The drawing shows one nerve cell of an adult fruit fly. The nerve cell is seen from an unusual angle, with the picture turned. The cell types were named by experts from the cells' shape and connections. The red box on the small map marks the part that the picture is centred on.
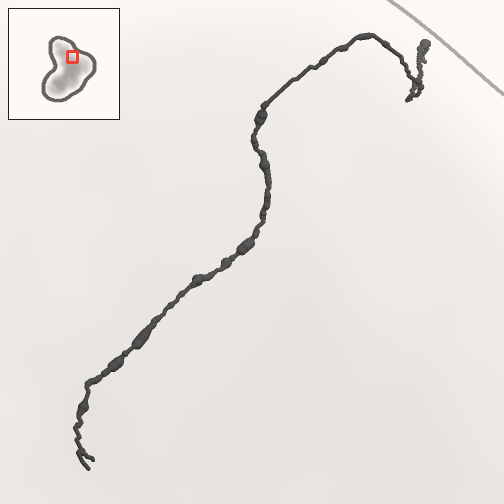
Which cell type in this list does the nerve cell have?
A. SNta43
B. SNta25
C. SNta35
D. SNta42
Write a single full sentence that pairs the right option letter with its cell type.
The nerve cell is sorted into cell type SNta35, option C.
